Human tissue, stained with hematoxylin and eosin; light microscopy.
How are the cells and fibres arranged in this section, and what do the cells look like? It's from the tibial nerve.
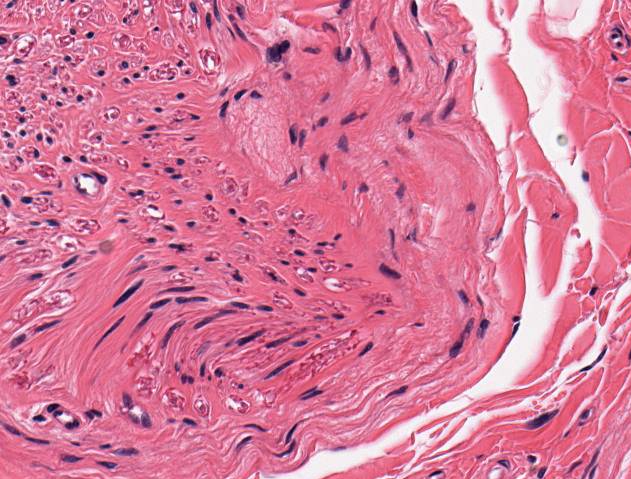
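The cellular left and centre are curving bundles of spindle cells, with slender, dark-staining, elongated nuclei, often wavy. In the lower left and centre, the bundles sweep in a wavy curve bending up toward the upper right. The right edge is sparsely nucleated pink fibrous tissue.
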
